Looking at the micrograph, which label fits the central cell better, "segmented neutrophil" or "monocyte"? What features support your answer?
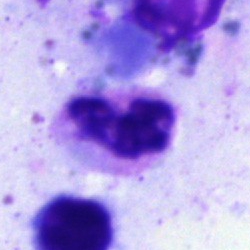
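Segmented neutrophil. A notch in the upper edge of the nucleus divides it into two lobes lying side by side.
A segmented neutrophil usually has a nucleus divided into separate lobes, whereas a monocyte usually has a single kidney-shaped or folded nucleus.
The cytoplasm is pale pinkish-lilac.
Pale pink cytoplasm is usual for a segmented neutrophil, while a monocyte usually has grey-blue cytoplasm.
The chromatin is dark purple and coarsely clumped, and the widest rim of cytoplasm lies below and to the left of the nucleus.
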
